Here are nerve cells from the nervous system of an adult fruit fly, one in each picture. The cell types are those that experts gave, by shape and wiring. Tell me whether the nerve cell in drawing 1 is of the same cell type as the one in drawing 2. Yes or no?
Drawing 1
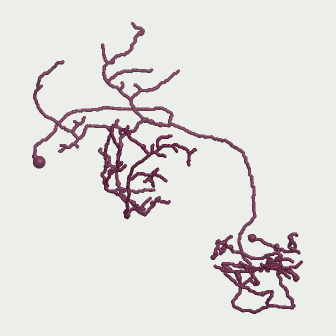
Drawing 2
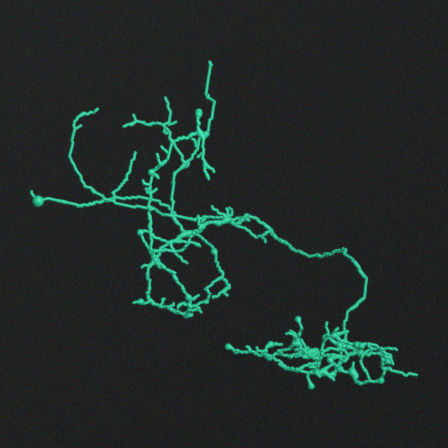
yes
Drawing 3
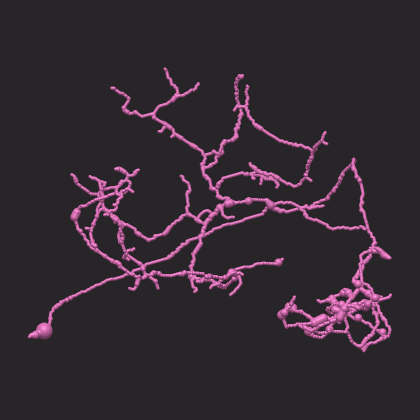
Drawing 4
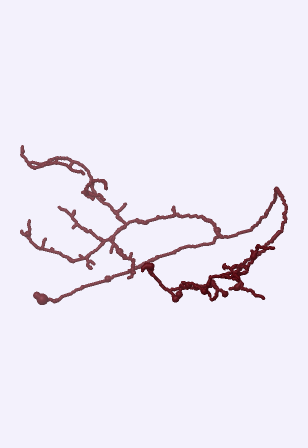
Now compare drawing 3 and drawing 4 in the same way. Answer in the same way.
no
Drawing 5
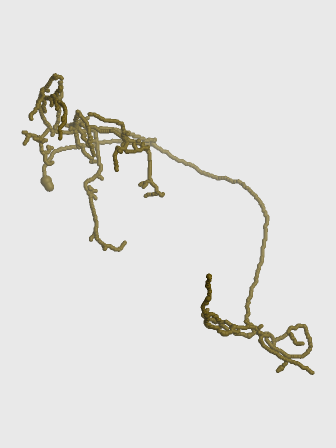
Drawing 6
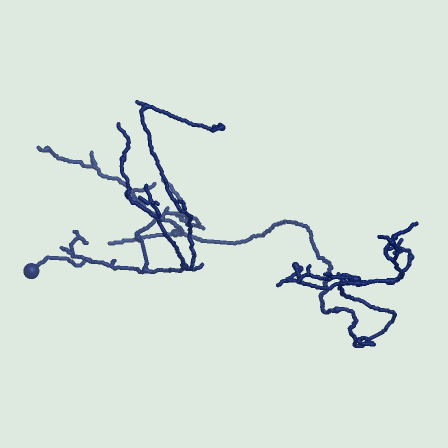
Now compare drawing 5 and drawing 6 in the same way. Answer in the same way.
no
